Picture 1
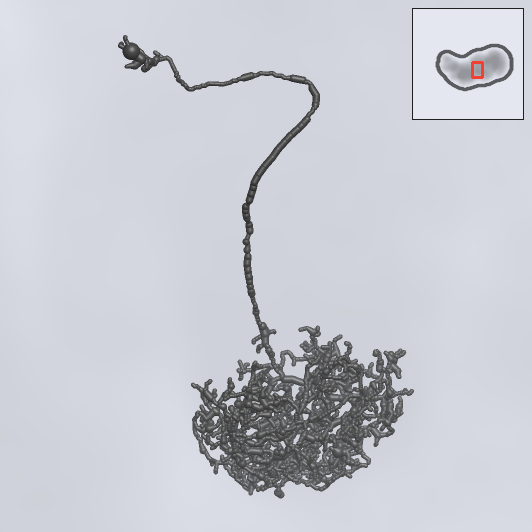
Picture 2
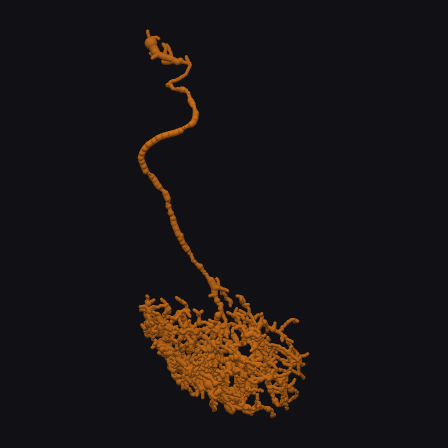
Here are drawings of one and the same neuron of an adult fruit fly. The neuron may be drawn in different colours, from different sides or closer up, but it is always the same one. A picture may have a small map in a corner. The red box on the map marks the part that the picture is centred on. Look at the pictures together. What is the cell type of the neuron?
AVLP419_a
